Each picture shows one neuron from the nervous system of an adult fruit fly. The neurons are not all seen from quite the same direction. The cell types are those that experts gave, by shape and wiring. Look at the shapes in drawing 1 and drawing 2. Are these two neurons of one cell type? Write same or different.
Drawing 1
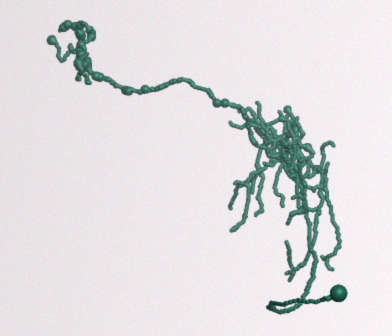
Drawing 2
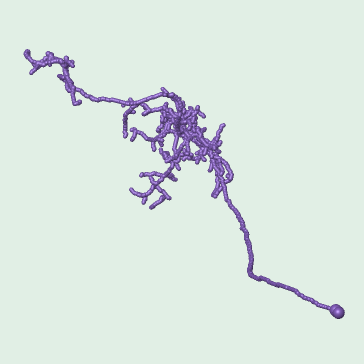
same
